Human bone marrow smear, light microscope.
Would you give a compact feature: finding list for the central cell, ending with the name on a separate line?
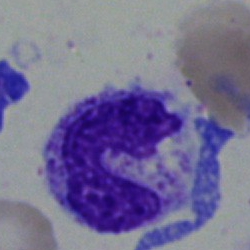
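Outline: roughly round
Nucleus: curved, deep notch on the right side
Nucleoli: none visible
Cytoplasm: pale, seen mainly within the nuclear notch
Name: monocyte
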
